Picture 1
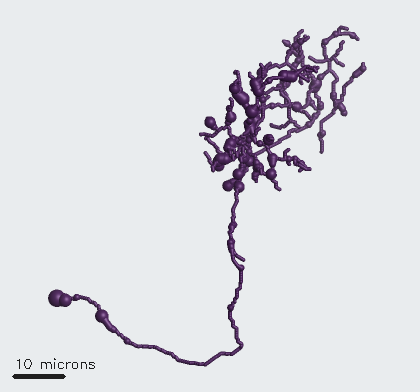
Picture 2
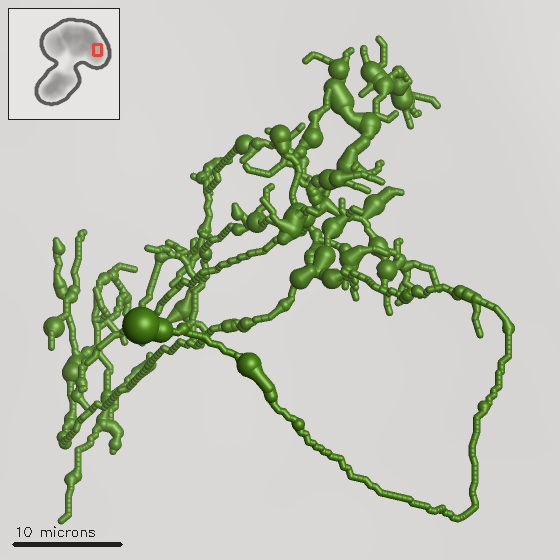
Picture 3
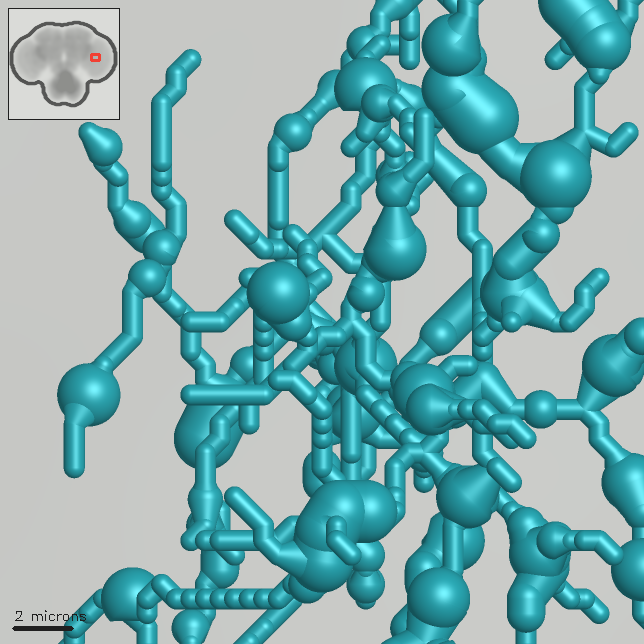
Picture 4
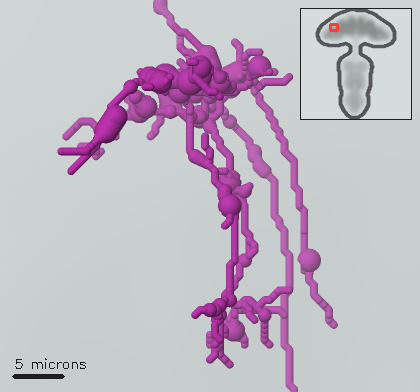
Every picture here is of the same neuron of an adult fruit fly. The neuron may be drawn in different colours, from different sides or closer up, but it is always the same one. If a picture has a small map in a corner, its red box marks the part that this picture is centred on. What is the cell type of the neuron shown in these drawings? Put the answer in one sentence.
The cell type is Mi10.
